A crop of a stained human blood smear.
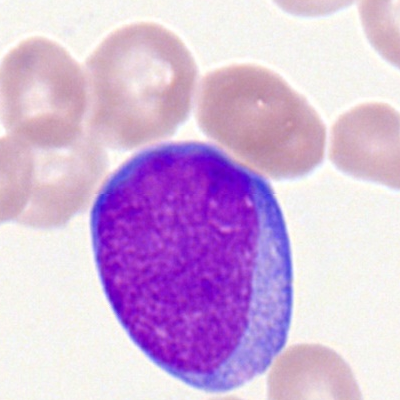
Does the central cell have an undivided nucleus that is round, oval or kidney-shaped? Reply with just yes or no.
Yes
